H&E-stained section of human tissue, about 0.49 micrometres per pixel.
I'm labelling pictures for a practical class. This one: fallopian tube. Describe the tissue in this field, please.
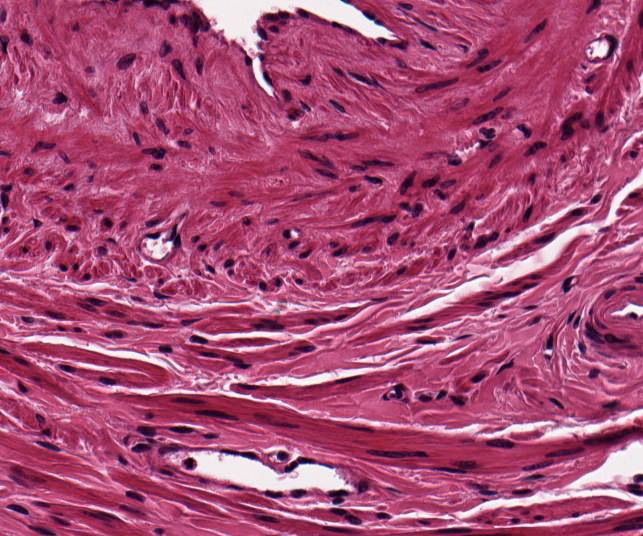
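Notice how the two halves differ: in the lower half the muscle bundles are long and run roughly horizontally, side by side. Up in the upper half, though, the fibres sweep in curving, oblique arcs instead of straight lines. Most nuclei are dark, elongated and cigar-shaped, lying along the length of the fibres. The muscle cell cytoplasm is abundant and deep pink, with a fine fibrillar texture.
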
